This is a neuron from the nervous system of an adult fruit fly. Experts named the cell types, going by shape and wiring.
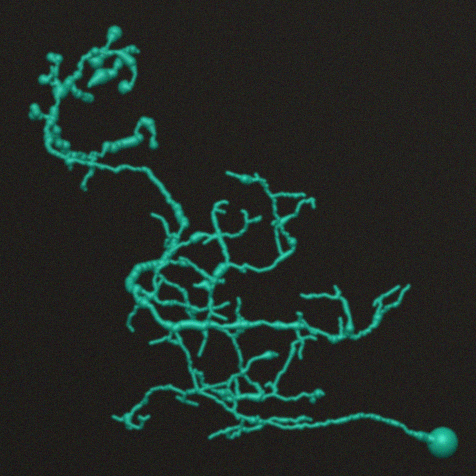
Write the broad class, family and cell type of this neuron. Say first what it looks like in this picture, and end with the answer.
Its cell body lies at the lower right of the picture. Dozens of branch ends can be seen. This is a nerve-cord intrinsic neuron. The family is hemilineage 19A. Its cell type is IN19A080.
